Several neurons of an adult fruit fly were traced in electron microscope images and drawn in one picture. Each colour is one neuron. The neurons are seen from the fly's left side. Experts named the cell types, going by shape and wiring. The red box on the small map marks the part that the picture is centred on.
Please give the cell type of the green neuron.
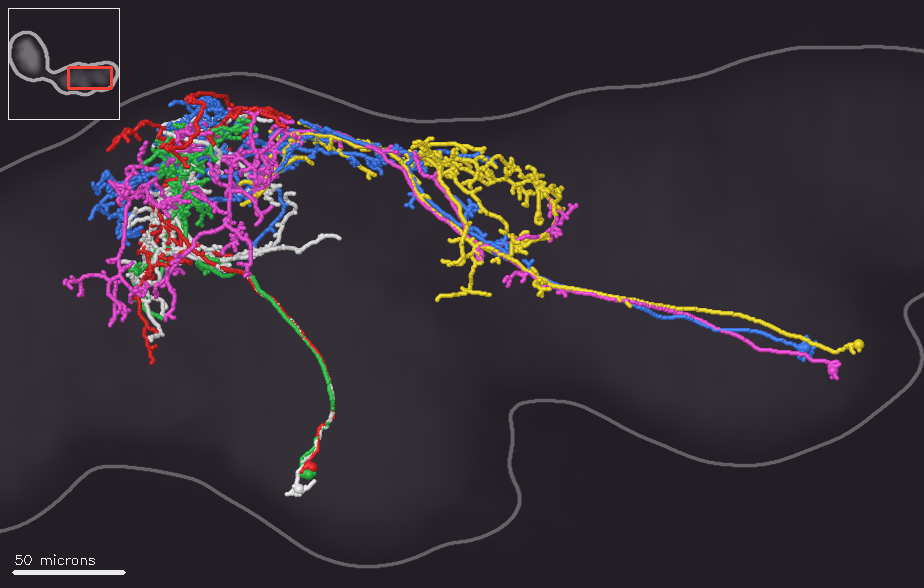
IN06B069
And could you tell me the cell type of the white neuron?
IN06B074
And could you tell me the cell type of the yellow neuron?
IN06B053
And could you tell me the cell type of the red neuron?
IN06B079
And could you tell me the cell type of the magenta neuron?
IN06B066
